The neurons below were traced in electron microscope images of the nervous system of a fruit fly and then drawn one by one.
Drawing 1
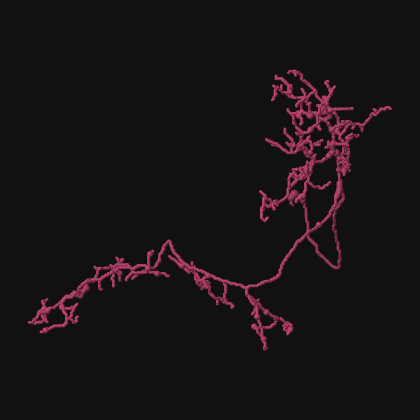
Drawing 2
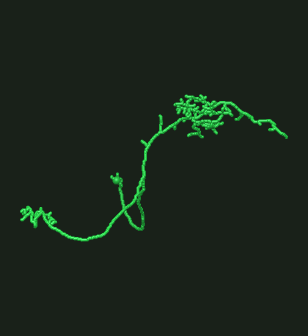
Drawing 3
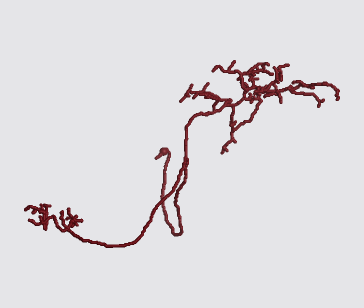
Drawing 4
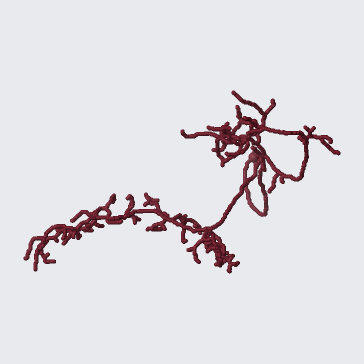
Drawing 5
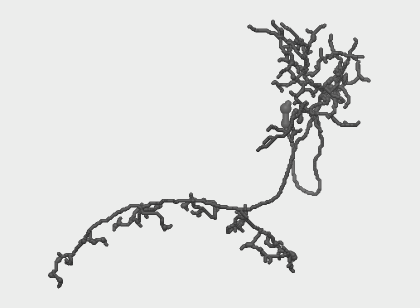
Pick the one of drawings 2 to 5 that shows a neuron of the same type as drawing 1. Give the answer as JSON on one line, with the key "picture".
{"picture": 5}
